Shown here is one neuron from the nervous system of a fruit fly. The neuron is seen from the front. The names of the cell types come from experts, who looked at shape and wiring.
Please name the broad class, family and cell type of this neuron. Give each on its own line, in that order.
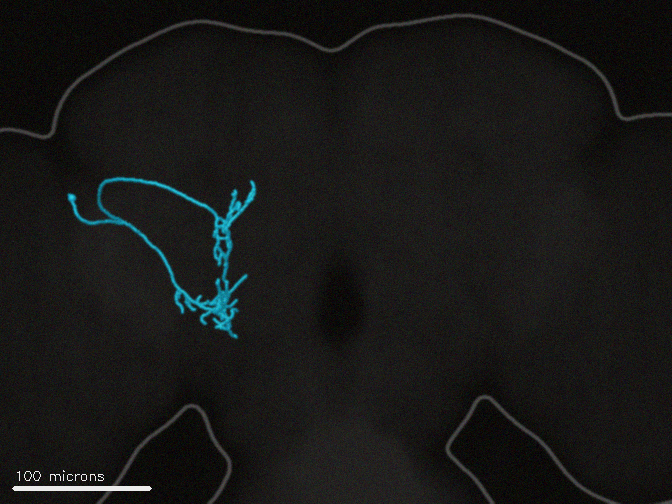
central-brain intrinsic neuron
hemilineage SLPa&l1_lateral
WED035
